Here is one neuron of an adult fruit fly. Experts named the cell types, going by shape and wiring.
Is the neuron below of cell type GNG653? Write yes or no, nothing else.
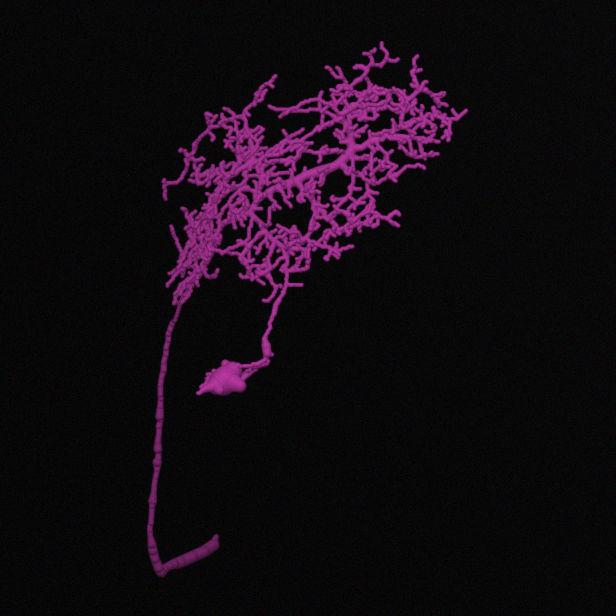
yes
